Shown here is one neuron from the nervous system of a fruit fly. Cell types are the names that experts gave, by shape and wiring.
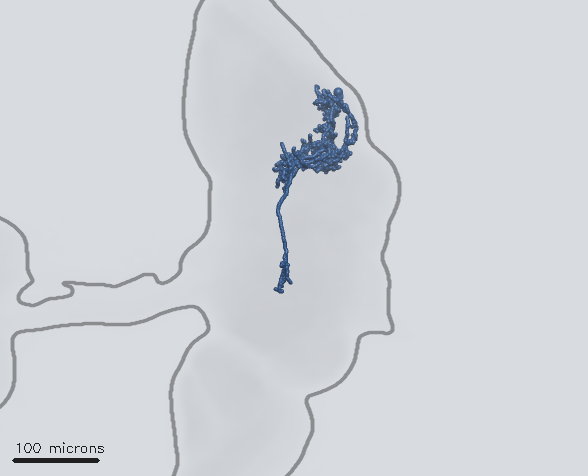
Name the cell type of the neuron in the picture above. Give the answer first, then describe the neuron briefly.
Its cell type is AVLP177_a. Its broad class is central-brain intrinsic neuron. It lies in the brain. The cell body can be seen at the top of the picture. By the scale bar it is about 250 microns tall in this view.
